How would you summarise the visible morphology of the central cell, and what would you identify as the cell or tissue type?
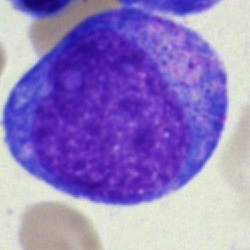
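Let's begin with the nucleus: it sits off-centre, so the widest band of cytoplasm is on the upper right. Fine purple-pink granules are scattered in the cytoplasm, and you can see them most clearly in that upper right area. Search as you like, you won't find any clear vacuoles there. Notice too that the outline is broadly rounded with a smooth edge. So what we have here is a blast.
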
